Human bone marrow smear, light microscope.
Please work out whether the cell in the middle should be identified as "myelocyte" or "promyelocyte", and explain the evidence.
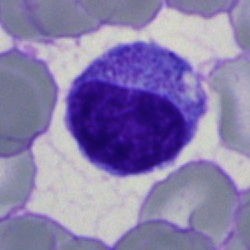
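It is a myelocyte. Nucleus: a single unlobed mass filling the lower part of the cell, its upper border a nearly straight line across it. Chromatin dark and dense. Cytoplasm mottled rather than smooth.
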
